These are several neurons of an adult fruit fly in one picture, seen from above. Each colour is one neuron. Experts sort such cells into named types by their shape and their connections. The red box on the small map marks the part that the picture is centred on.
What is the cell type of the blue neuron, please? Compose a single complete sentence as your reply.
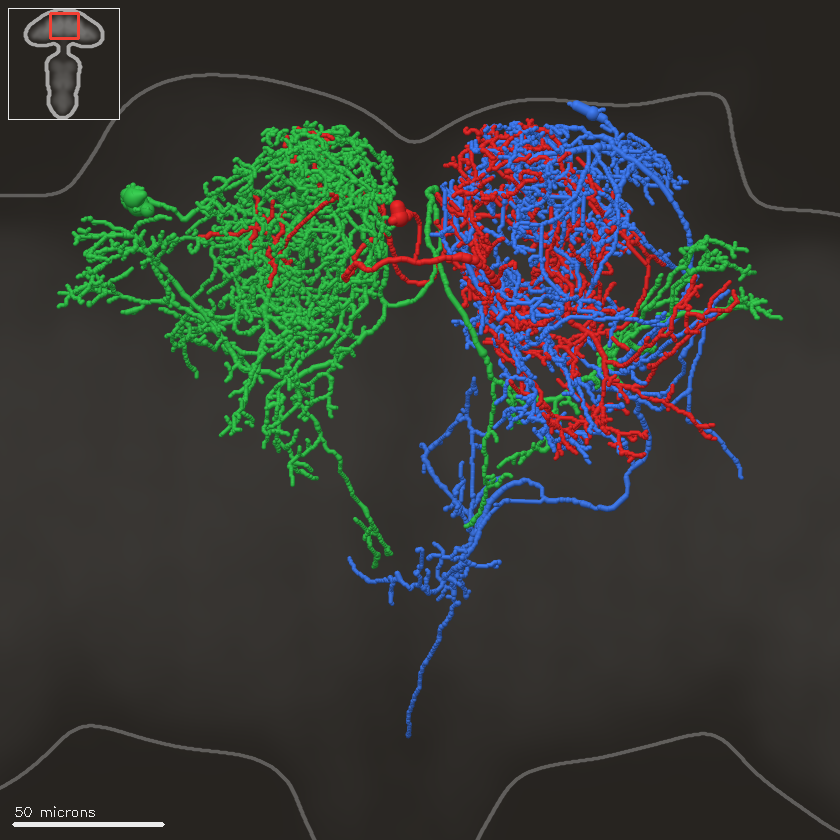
The cell type name MBON33 applies to this neuron.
